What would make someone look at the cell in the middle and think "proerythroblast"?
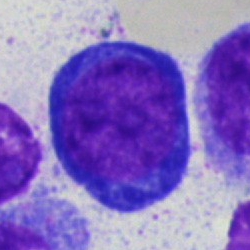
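This proerythroblast is roughly round, with a smooth, unbroken border and a surface free of blebs or projections. Its chromatin is fine and evenly stippled, lacking coarse dark clumps. A thin rim of deep blue cytoplasm surrounds the nucleus.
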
